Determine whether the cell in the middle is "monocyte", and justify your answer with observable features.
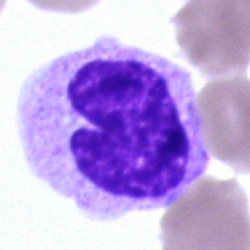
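Monocyte is the right name for this cell, and blast does not fit as well. The deciding point is the nucleus, which is deeply notched on its left side into a bean shape.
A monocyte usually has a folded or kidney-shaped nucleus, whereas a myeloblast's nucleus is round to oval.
The cytoplasm also speaks against a blast: it is plentiful, with the widest rim to the left of the nucleus.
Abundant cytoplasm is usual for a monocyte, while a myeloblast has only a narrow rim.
The remaining features are simply recorded: pale lilac cytoplasm, dark purple chromatin with small paler spots, and a roughly round outline with a slightly uneven, bumpy edge. Red cells press against its right edge.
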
